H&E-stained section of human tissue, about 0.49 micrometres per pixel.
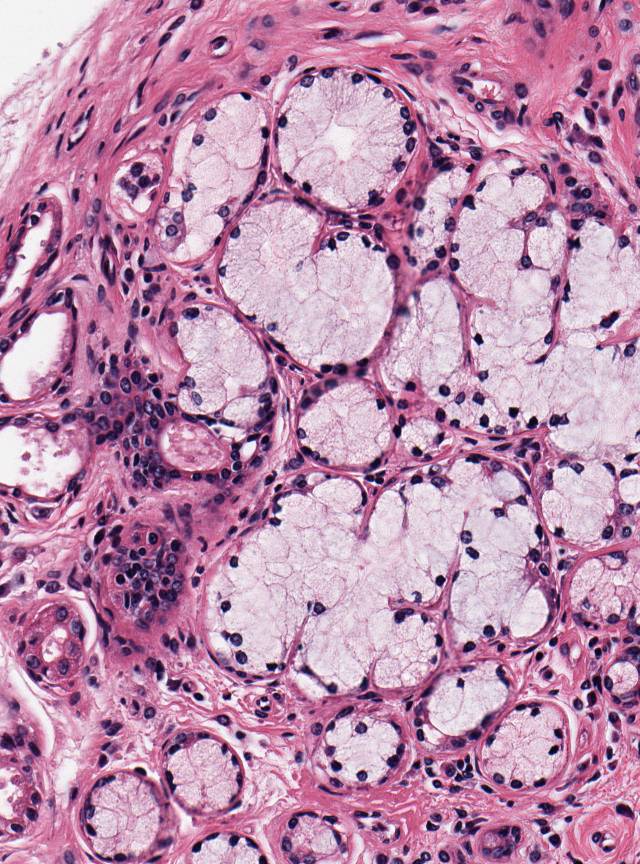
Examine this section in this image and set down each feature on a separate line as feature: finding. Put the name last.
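Acini: closely packed and rounded, filling the centre and right
Septa: thin, pink, fibrous, between the acini
Cytoplasm: pale, finely foamy, bubbly, faintly stained
Nuclei: small, dark, flattened at the cell bases on each acinus's outer rim
Lymphocytes: small cluster, dark round nuclei, left middle between ducts and acini
Name: minor salivary gland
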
